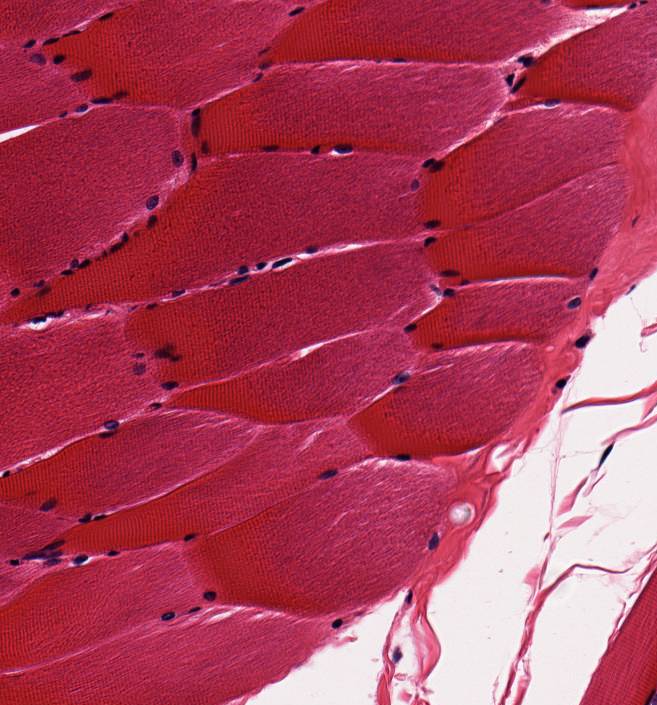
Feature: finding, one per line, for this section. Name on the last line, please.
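Nuclei: dark, flattened, sitting at the fibre edges
Between fibres: narrow white clefts separating some neighbours
Lower right: muscle bordering white empty space crossed by thin wavy pink strands
Fat cells: none in the field
Tissue: skeletal muscle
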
